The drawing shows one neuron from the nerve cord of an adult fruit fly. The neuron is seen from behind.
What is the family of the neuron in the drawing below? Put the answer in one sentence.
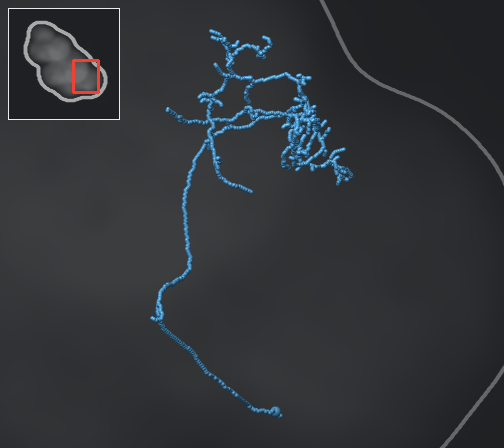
The family is hemilineage 02A.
